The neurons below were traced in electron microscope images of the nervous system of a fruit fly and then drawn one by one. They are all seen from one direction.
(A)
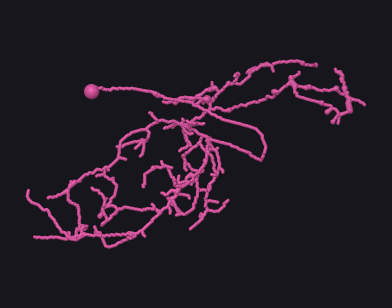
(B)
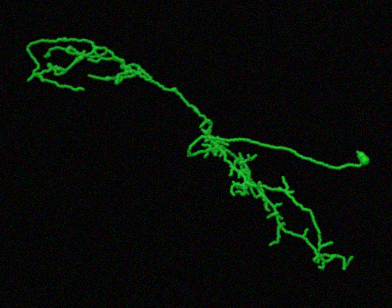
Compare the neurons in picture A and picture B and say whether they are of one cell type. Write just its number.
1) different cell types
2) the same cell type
1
